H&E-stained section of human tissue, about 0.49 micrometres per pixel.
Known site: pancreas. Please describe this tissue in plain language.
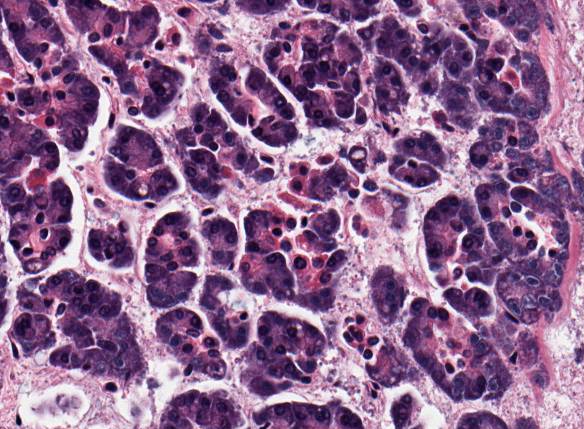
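You can see rounded nests and short cords of closely packed cells filling the field, with pale stroma between them. That stroma is loose, wispy and pale pink. There are no fat cells anywhere here. Clear white clefts separate many nests from the stroma around them, but that's just a shrinkage artefact.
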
